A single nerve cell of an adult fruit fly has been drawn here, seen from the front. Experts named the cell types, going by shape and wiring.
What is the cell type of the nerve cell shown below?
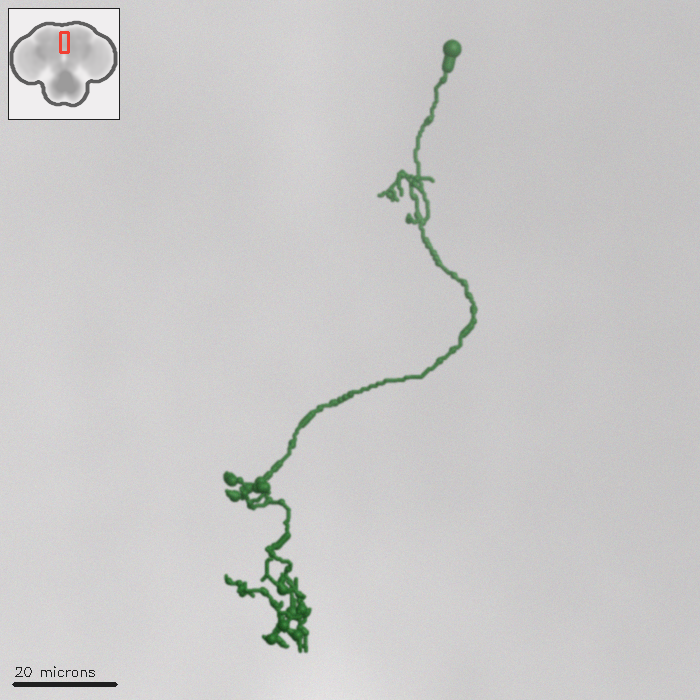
PFNp_c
